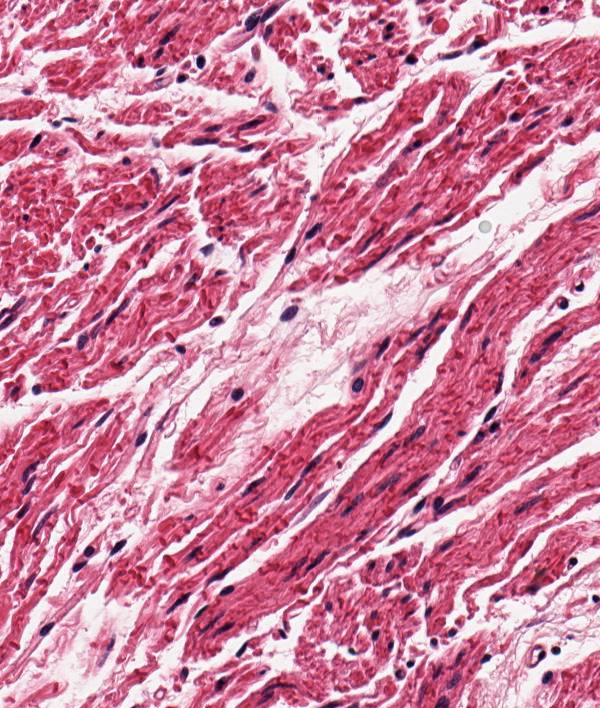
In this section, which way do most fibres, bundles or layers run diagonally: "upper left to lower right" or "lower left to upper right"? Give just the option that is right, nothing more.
Lower left to upper right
